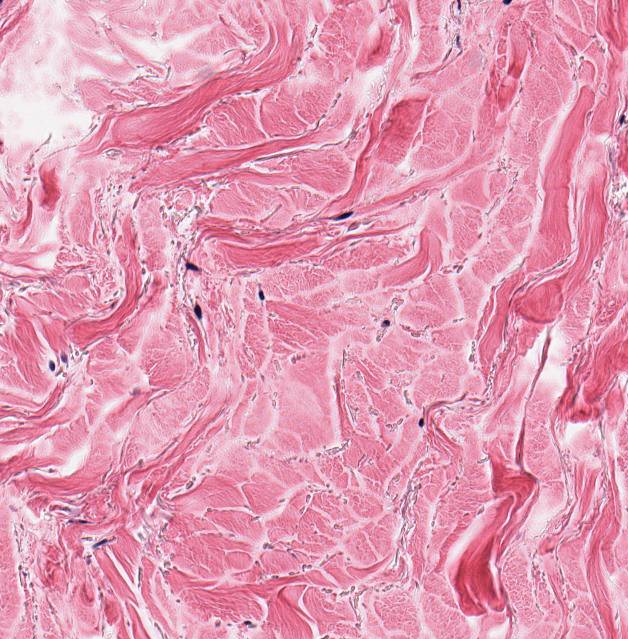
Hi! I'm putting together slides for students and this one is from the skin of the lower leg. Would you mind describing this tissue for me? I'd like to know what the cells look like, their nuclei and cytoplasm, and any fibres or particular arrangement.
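Dense pink collagen bundles fill the entire field, and no epithelium is present. The bundles run in many different directions and interlace rather than lying parallel. Nuclei are few and widely scattered, so the tissue is sparsely cellular. Those present are small, dark and spindle-shaped, in keeping with fibroblasts between the bundles.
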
